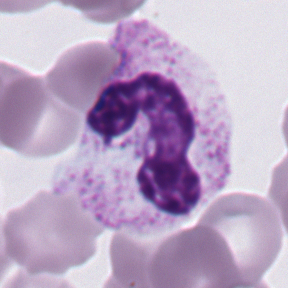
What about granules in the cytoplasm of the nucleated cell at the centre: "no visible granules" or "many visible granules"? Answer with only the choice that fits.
Many visible granules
